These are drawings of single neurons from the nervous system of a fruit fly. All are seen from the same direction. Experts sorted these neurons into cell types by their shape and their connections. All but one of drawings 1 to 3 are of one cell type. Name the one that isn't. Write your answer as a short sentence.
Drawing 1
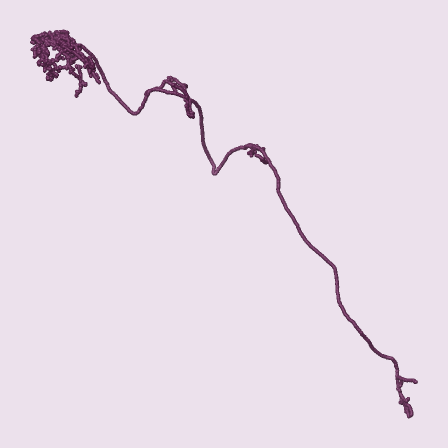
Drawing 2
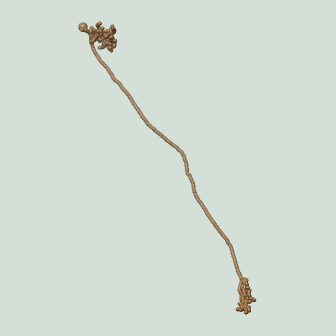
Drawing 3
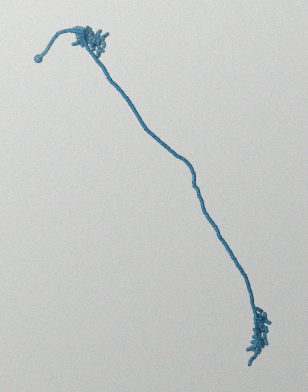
The neuron in drawing 1 is of another cell type than the rest.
